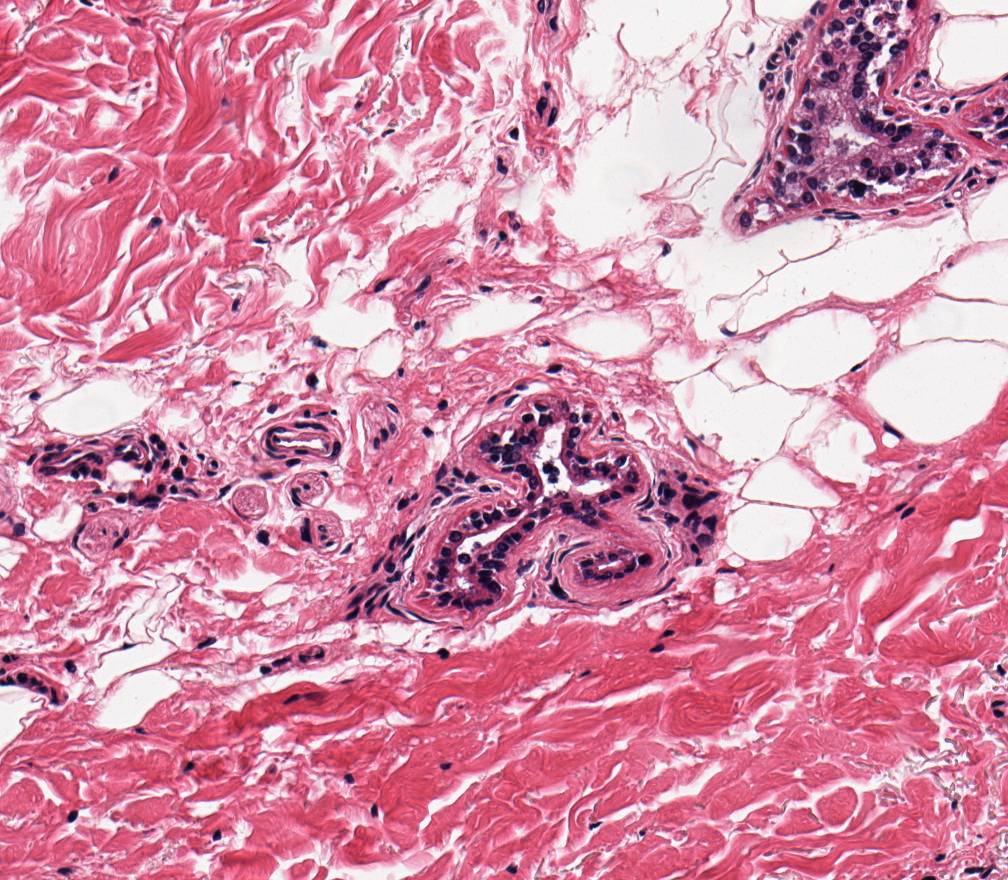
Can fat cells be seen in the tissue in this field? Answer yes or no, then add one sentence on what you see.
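Yes. Dense pink collagen fills the top left and the bottom of the field, with fat and looser tissue across the middle and right.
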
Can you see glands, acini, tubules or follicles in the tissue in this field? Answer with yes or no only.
Yes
